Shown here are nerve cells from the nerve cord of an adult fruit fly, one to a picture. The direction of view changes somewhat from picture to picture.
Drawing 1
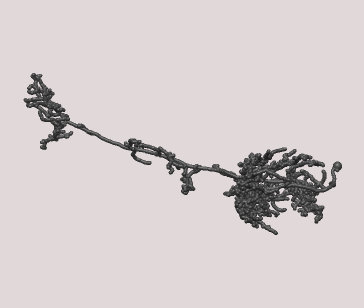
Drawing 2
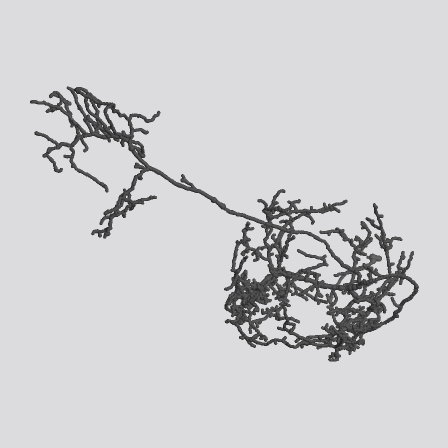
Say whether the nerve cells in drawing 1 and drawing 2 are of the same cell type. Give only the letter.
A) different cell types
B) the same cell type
B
